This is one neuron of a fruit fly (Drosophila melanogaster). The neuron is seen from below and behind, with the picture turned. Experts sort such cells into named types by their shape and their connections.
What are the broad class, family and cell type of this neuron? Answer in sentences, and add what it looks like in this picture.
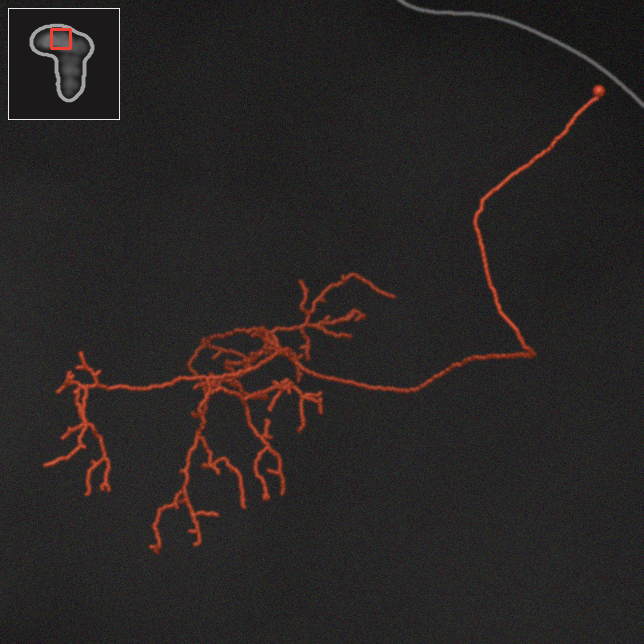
This is a central-brain intrinsic neuron. Its family is hemilineage LALv1_dorsal. The cell type is FB4A_a. The cell body can be seen at the upper right of the picture. Dozens of branch ends can be seen.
